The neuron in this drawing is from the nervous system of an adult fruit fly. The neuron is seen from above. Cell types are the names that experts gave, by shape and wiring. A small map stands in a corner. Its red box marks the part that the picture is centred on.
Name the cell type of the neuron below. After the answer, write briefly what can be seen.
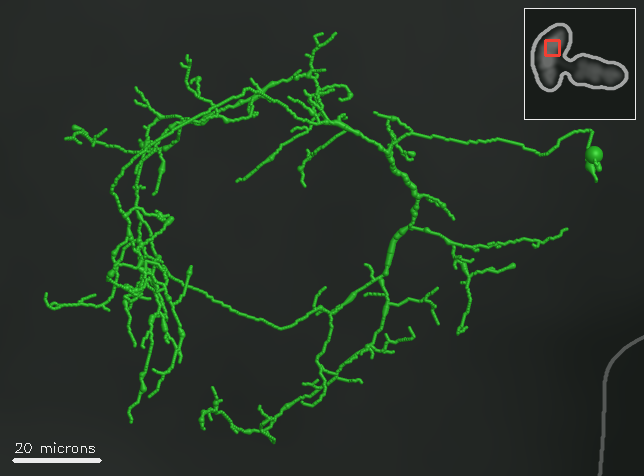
The cell type is PVLP209m. It is a central-brain intrinsic neuron. It lies in the brain. From left to right in the picture it spans about 130 microns. Dozens of branch ends can be seen.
